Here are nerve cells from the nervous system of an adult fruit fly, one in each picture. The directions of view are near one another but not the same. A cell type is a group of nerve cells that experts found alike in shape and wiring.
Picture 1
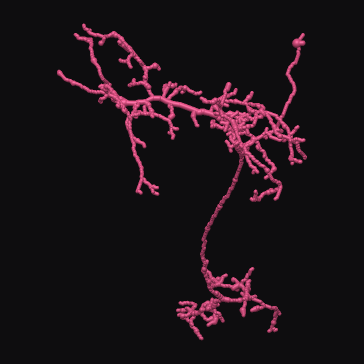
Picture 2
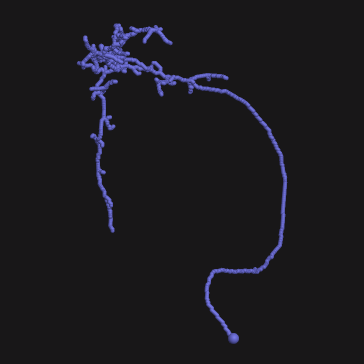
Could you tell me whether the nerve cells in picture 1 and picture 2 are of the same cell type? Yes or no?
no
